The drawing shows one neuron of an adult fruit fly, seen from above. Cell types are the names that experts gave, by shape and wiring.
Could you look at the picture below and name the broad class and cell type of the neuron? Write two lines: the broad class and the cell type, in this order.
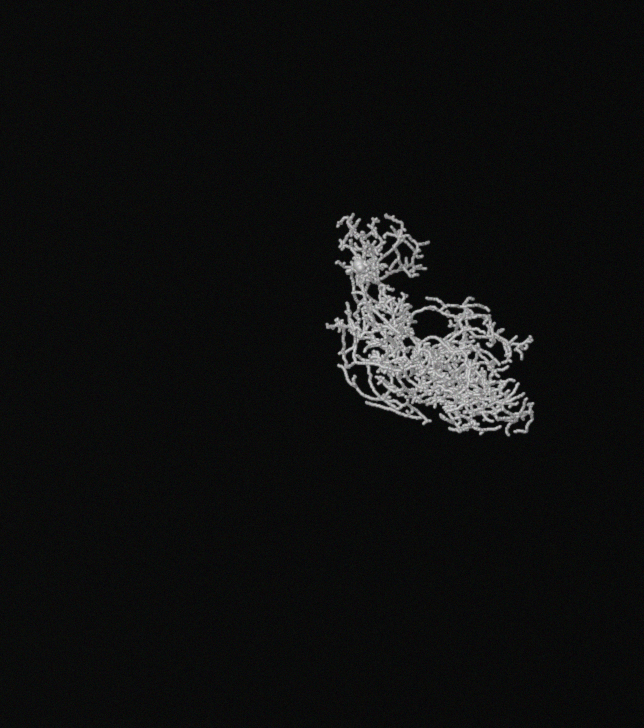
central-brain intrinsic neuron
SMP076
